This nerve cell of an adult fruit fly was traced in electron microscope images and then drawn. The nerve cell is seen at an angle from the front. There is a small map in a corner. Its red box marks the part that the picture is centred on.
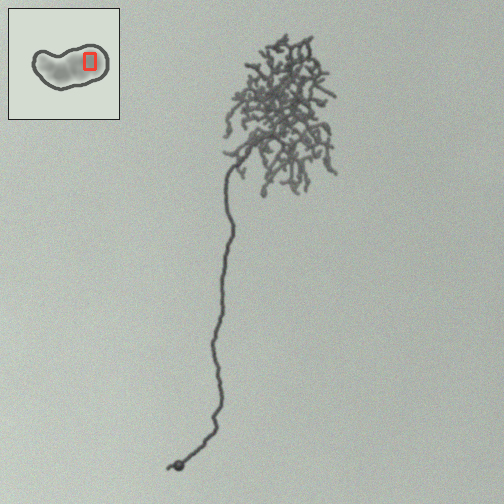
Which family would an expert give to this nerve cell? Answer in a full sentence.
The family is Li.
